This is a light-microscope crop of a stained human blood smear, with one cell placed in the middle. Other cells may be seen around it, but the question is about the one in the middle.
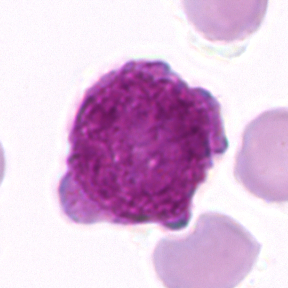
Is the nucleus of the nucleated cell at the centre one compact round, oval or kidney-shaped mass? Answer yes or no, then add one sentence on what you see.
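Yes. The nucleus is not divided into lobes.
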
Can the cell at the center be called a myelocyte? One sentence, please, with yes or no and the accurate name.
No, the central cell is not to be called a myelocyte, being an atypical promyelocyte.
